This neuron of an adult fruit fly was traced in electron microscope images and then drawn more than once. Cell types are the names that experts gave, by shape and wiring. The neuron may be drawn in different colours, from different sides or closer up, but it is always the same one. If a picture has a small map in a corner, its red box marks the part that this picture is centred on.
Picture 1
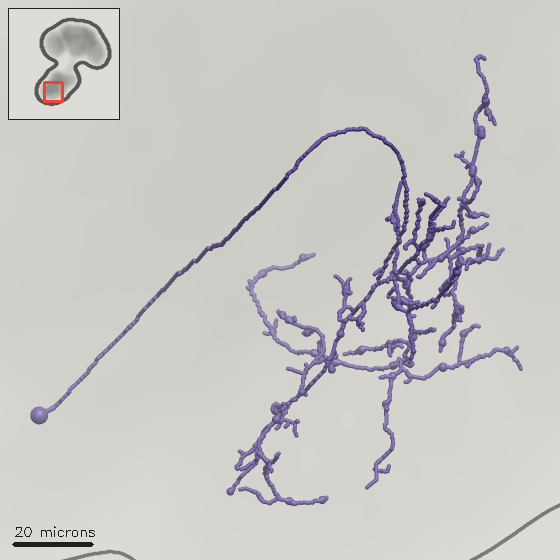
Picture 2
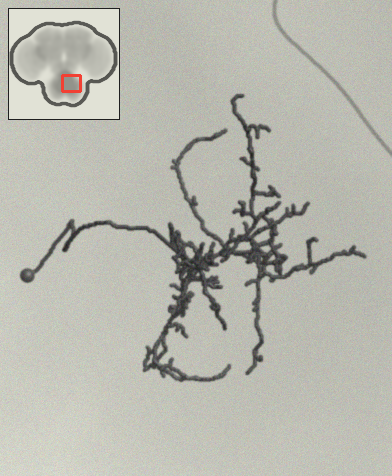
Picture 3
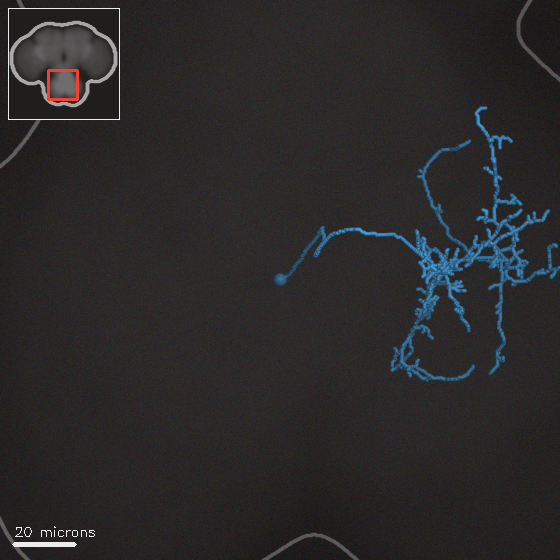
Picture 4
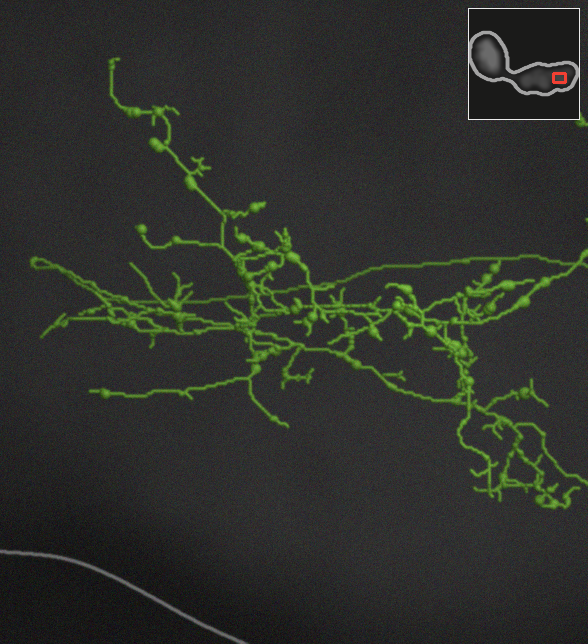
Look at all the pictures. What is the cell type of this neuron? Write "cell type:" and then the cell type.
cell type: IN12B056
